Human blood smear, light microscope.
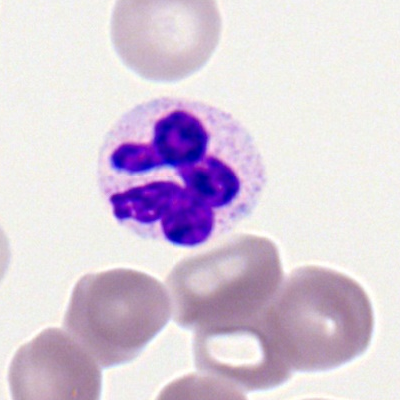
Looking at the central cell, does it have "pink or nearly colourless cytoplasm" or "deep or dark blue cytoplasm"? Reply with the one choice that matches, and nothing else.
Pink or nearly colourless cytoplasm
